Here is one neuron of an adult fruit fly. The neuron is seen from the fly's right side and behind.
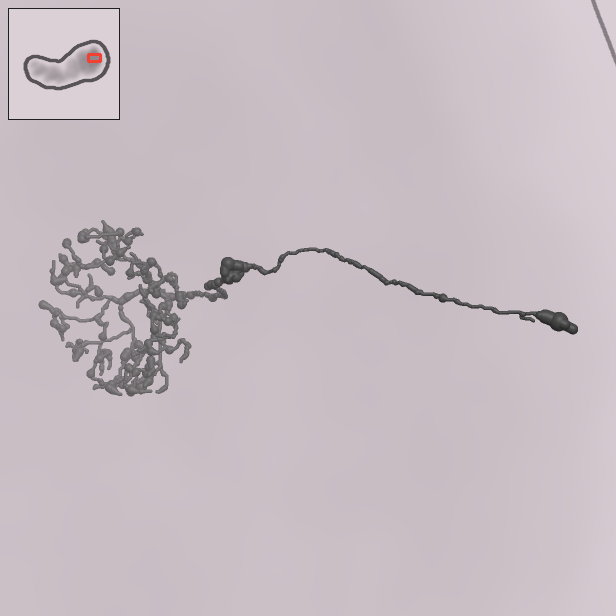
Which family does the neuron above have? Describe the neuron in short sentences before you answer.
Its cell body lies on the right of the picture. The picture shows dozens of branch ends. It is a central-brain intrinsic neuron. The family is hemilineage EBa1.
